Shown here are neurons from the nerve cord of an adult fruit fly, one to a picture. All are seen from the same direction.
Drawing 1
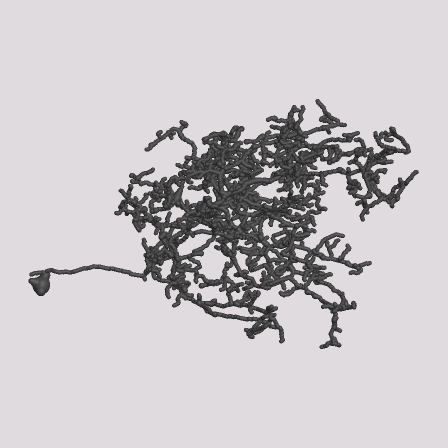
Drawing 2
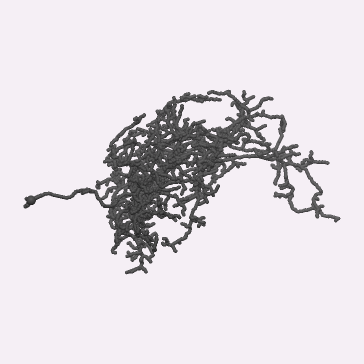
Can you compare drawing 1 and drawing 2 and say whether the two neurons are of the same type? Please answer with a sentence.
They are of the same cell type.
